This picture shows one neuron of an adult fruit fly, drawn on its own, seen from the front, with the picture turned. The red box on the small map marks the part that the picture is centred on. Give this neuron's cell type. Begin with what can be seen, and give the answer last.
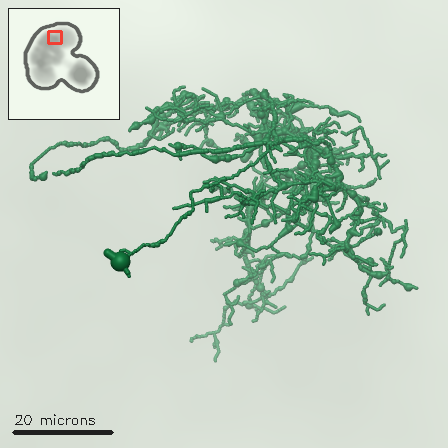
The cell body can be seen on the left of the picture. From left to right in the picture it spans about 80 microns. The picture shows dozens of branch ends. Its broad class is central-brain intrinsic neuron. The cell type is AVLP311_b2.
